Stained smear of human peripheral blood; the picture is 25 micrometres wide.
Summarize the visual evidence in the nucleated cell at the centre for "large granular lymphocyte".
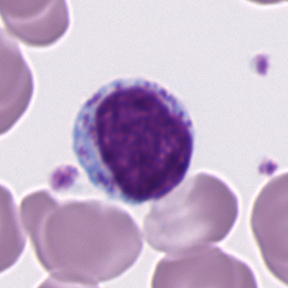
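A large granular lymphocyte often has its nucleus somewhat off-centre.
Here it sits toward the right, so that fits; the cytoplasmic rim is widest on the left, and the cell is about 11 micrometres across.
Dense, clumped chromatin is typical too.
This chromatin is dense and dark purple, which goes along with that.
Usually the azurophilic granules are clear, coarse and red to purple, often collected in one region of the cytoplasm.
These are purple, which matches, but small and scattered, which I'd say doesn't fit.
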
